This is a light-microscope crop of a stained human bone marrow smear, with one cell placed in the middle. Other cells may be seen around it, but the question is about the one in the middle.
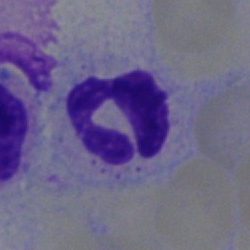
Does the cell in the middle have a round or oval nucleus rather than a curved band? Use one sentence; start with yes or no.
No, the nucleus takes the form of a curved band with no separate lobes.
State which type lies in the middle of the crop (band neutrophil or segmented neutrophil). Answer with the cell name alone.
segmented neutrophil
